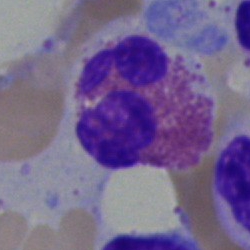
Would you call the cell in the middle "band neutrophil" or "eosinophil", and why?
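It's an eosinophil. What settles it is the nucleus, which is in lobes here.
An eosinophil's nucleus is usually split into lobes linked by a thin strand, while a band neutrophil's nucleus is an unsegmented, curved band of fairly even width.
Beyond that, the chromatin is dense and dark purple with no nucleolus visible in any lobe, the outline is roughly round with a slightly bumpy edge, and the granular cytoplasm lies mainly on the right side.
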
